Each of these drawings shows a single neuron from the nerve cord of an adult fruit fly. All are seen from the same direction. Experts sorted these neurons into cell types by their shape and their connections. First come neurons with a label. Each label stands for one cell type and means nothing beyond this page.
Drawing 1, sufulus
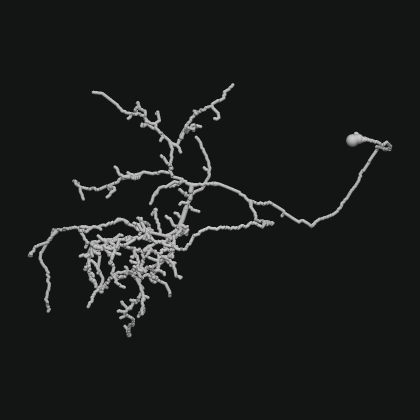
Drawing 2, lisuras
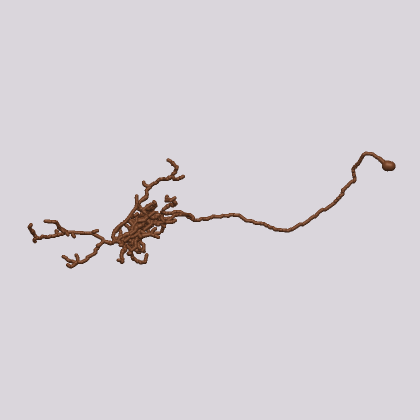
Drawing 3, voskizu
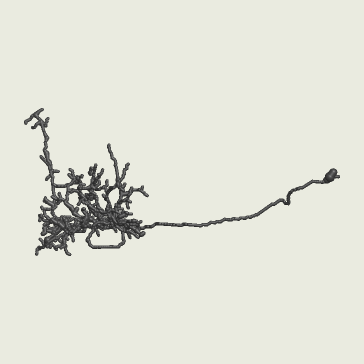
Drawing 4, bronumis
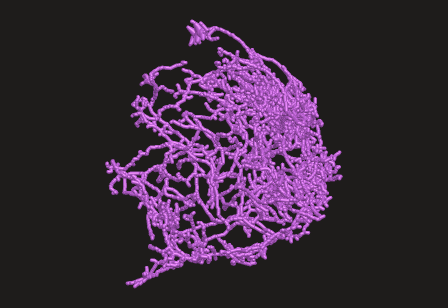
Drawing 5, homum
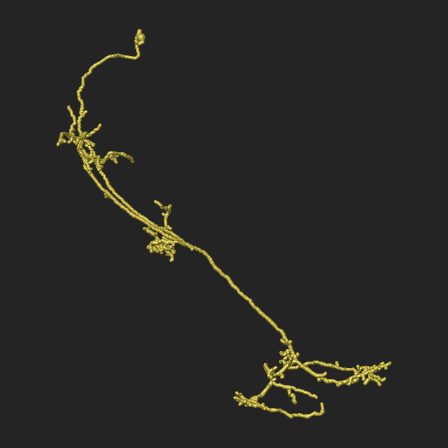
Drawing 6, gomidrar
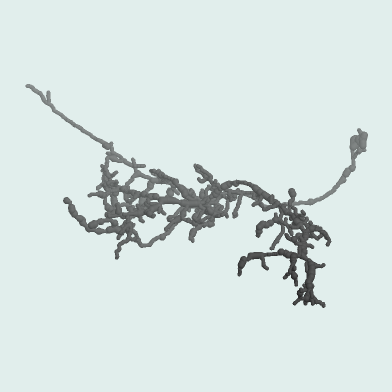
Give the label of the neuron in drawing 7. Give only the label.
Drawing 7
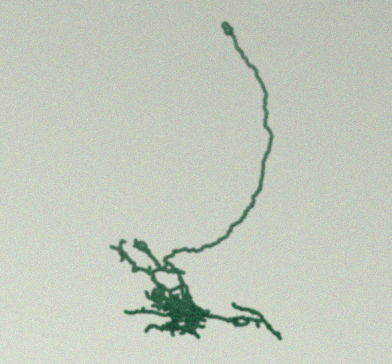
lisuras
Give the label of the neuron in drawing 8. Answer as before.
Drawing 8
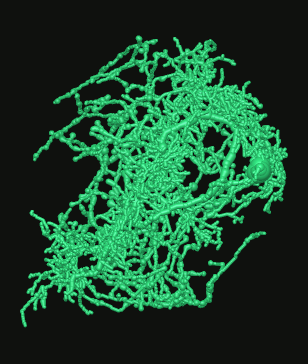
bronumis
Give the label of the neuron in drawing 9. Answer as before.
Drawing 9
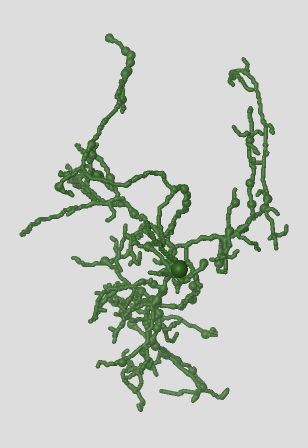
sufulus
